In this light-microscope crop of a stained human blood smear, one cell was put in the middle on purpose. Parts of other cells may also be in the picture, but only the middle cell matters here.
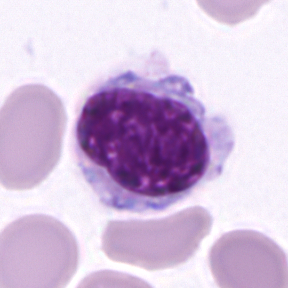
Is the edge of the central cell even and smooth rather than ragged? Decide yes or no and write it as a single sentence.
No, the cell lacks a smooth edge; its outline is rough.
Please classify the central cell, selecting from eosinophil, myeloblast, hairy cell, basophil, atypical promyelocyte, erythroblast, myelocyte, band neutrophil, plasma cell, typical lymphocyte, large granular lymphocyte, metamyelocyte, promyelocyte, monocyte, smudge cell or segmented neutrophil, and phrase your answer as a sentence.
The middle of this crop holds a plasma cell.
